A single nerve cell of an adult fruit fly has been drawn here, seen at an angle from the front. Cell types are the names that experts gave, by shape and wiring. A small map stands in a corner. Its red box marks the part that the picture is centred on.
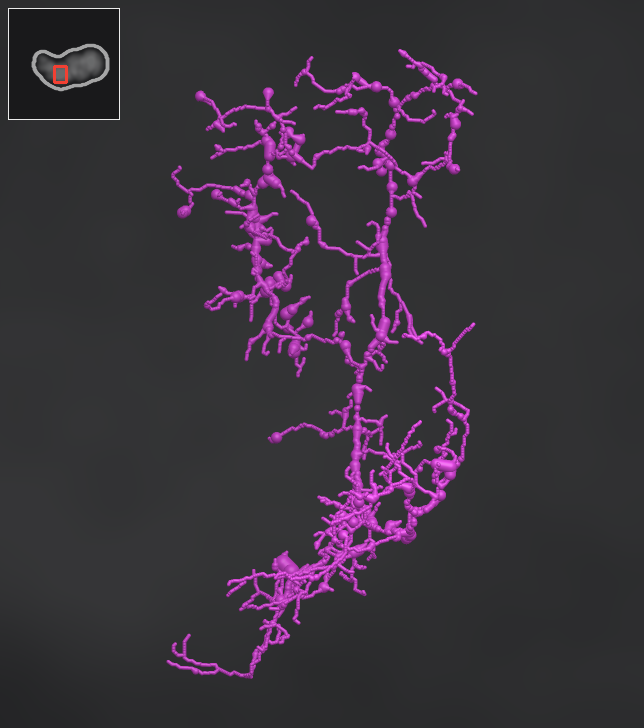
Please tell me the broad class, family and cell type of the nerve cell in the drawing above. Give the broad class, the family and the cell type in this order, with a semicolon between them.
nerve-cord intrinsic neuron; hemilineage 13A; IN13A062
